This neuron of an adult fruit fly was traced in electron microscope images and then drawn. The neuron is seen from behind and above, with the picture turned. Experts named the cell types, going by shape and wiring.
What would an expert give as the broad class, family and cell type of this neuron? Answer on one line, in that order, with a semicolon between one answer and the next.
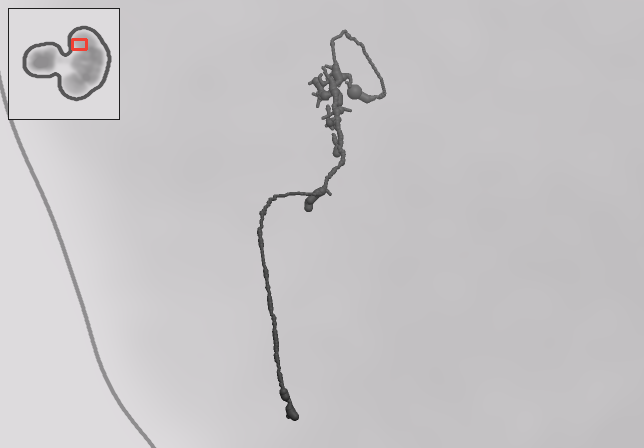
optic-lobe intrinsic neuron; Tm; Tm2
